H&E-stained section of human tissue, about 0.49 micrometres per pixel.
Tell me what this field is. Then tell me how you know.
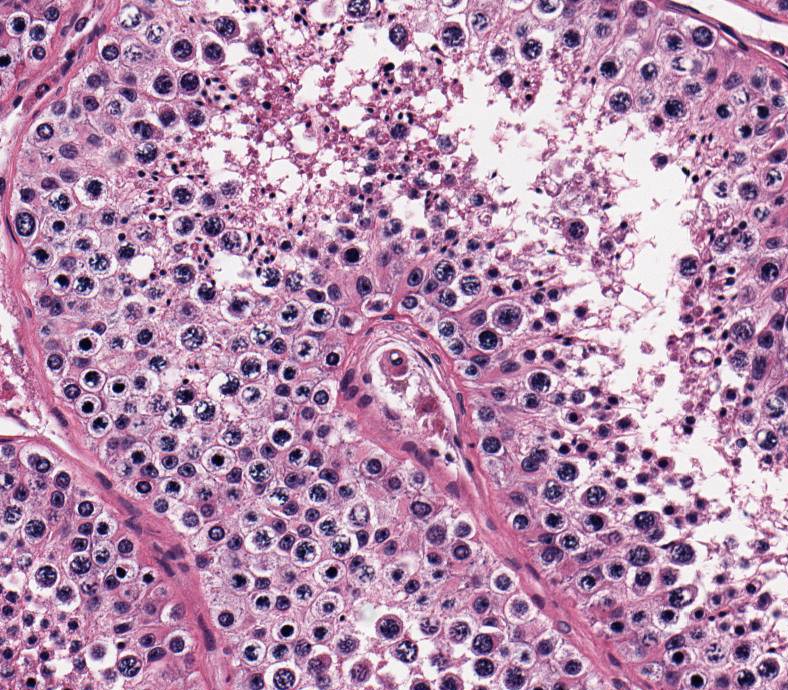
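Mostly seminiferous tubule, I think: parts of several, parted by narrow diagonal pink fibrous bands. The lining decides it: a stratified epithelium, many cells thick, from wall toward lumen.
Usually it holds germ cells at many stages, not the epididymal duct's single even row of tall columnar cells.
Small dense dark nuclei of late germ cells gather near the lumen, upper centre.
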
